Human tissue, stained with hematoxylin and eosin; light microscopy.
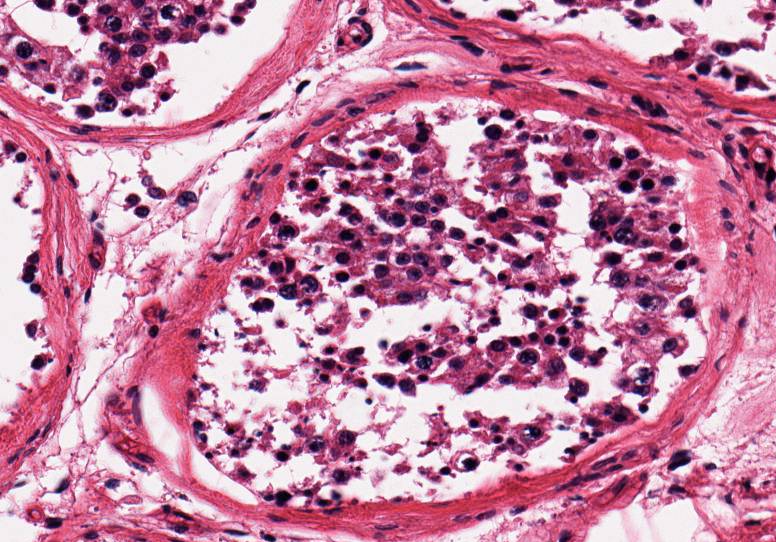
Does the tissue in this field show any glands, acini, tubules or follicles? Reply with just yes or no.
Yes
